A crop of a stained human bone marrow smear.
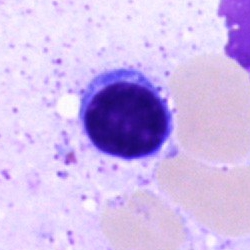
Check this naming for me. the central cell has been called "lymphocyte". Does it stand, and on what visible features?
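This cell is rightly called a lymphocyte. Its chromatin is dense and dark purple throughout the nucleus.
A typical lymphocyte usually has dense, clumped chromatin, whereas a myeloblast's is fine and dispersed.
This speaks against blast. The cytoplasm is a narrow blue rim without granules, and the outline is round.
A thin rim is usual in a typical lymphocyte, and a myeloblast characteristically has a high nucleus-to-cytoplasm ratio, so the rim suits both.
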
